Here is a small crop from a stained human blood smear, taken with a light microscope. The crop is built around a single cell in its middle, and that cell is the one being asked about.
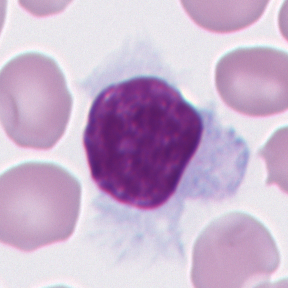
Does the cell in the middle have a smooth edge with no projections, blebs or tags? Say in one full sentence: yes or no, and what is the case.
No, the cell lacks a smooth edge; its outline is rough.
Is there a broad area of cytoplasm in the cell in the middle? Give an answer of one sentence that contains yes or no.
Yes, it is abundant cytoplasm that surrounds its nucleus.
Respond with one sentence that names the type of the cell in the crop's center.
Classified as a hairy cell is the cell in the middle of this crop.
